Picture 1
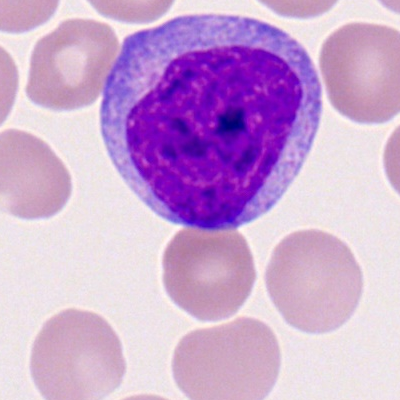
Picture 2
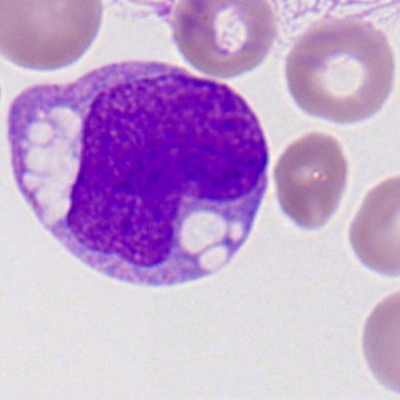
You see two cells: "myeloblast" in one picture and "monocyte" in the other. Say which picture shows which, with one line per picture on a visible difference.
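Picture 1 is a myeloblast. The cytoplasm contains no clear vacuoles.
Picture 2 is a monocyte. Many clear, colourless vacuoles sit in the cytoplasm, grouped on the left and at the lower right.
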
